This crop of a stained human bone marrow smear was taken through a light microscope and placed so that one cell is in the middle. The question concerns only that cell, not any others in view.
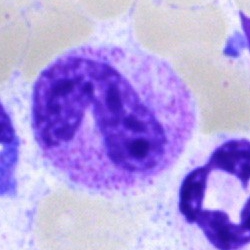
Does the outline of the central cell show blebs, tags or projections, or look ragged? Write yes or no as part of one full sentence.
No, what this cell has is a smooth outline, not a rough one.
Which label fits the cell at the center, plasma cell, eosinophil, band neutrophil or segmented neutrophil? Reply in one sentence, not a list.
As for the central cell, it is a band neutrophil.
